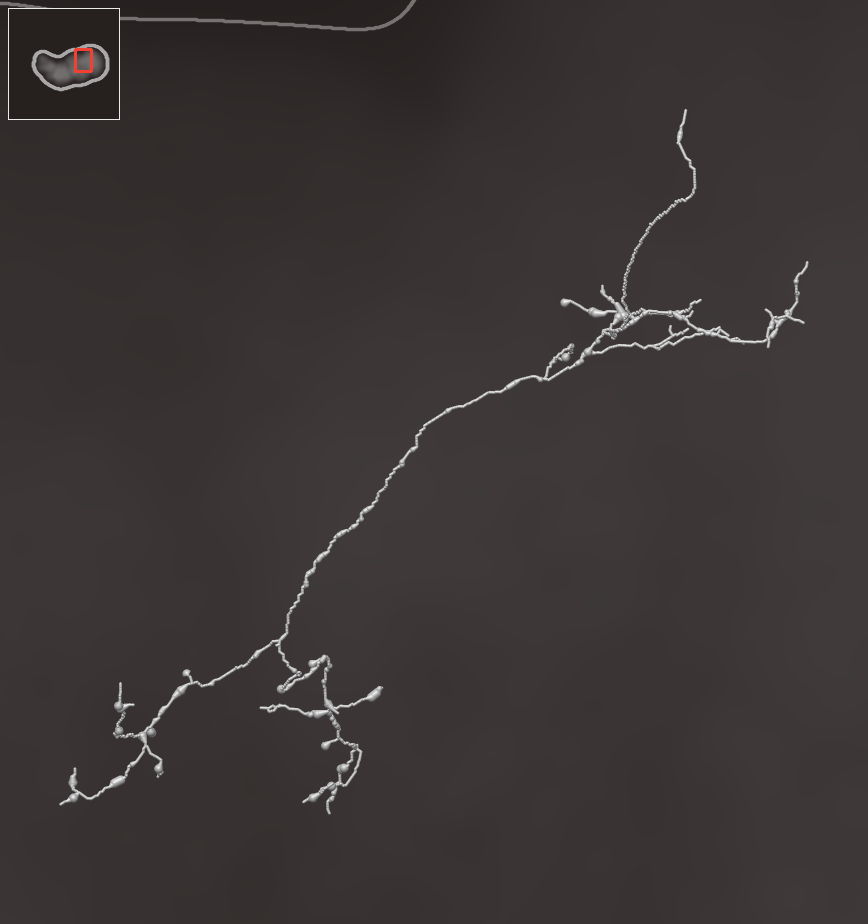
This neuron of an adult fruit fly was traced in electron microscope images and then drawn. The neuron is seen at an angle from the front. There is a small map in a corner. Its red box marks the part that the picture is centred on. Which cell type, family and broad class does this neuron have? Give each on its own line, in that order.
PS008_a3
hemilineage SMPad2
central-brain intrinsic neuron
